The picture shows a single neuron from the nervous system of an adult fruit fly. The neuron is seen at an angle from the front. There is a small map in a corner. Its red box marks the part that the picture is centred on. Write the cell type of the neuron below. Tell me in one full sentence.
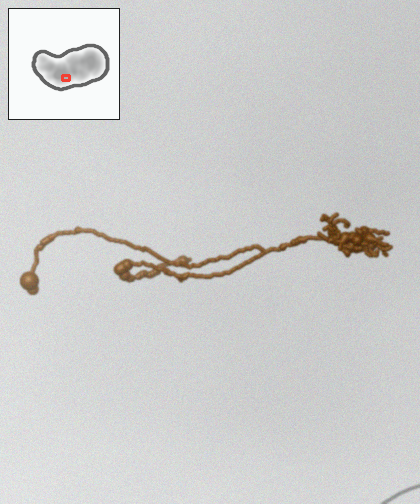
For this neuron, the cell type is T5c.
